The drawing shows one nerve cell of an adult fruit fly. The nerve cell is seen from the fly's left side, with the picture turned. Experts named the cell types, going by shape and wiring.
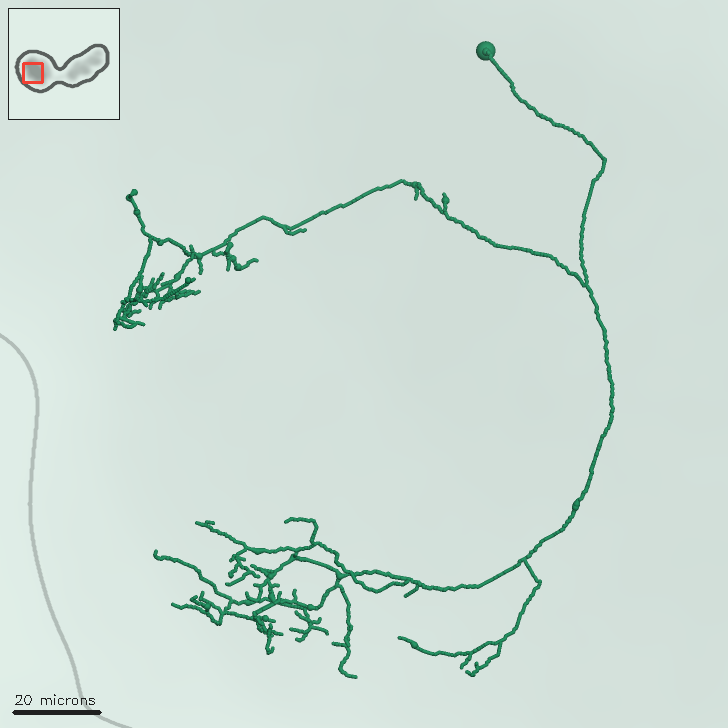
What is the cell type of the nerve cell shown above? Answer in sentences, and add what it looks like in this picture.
It is of cell type AVLP484. It is a central-brain intrinsic neuron. From top to bottom in the picture it spans about 150 microns. The picture shows dozens of branch ends.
